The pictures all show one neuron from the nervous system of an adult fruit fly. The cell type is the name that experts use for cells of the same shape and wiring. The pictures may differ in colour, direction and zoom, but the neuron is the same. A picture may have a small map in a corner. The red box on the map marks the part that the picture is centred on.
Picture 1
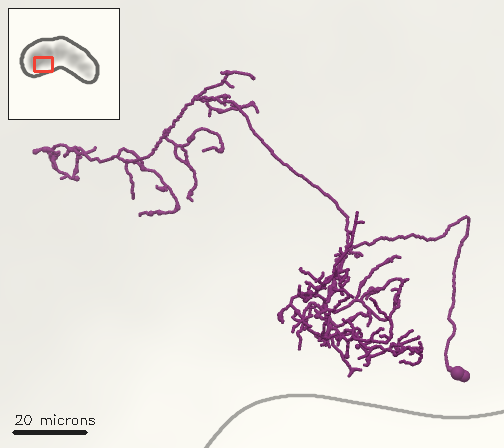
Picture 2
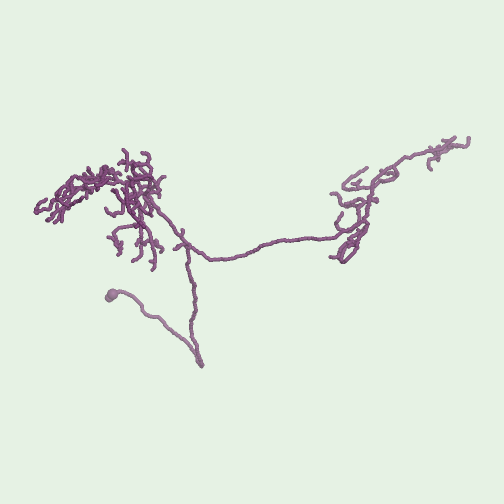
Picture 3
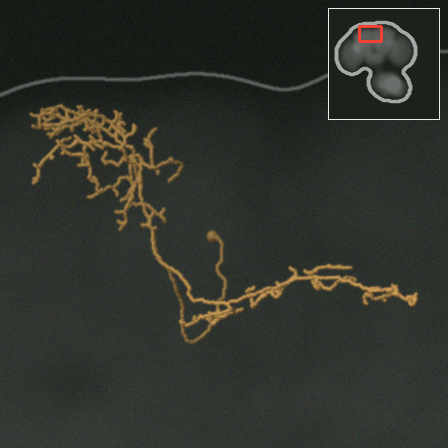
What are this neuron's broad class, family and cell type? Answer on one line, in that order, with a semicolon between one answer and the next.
central-brain intrinsic neuron; hemilineage SIPp1; FB8F_a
